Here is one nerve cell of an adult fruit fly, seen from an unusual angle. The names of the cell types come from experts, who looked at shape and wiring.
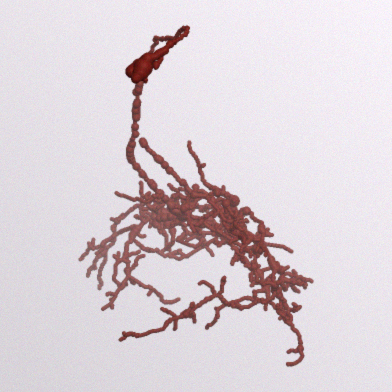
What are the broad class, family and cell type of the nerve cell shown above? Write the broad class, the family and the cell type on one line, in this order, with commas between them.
central-brain intrinsic neuron, hemilineage VLPd&p1_dorsal, PVLP004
